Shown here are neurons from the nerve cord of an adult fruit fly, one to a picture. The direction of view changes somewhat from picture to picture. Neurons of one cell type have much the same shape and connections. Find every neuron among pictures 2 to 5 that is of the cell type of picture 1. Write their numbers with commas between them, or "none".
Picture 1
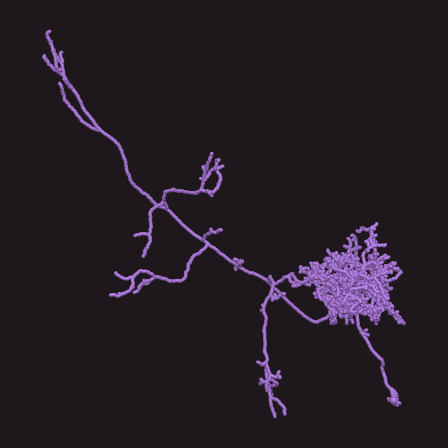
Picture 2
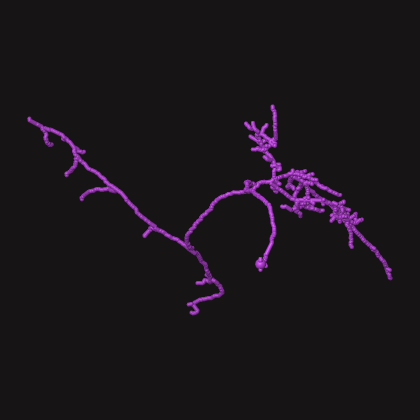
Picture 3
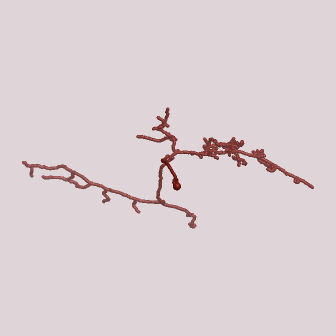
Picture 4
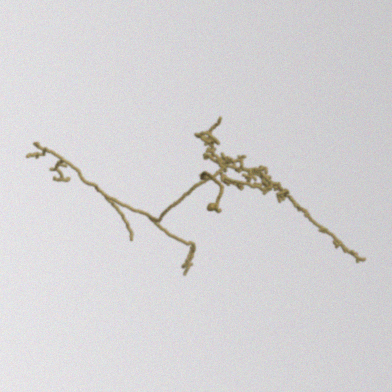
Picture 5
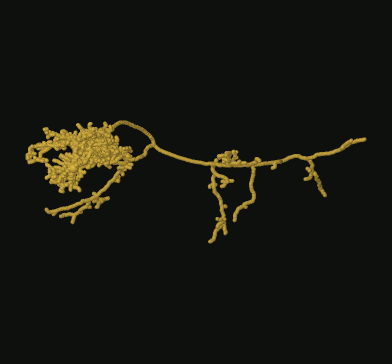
5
